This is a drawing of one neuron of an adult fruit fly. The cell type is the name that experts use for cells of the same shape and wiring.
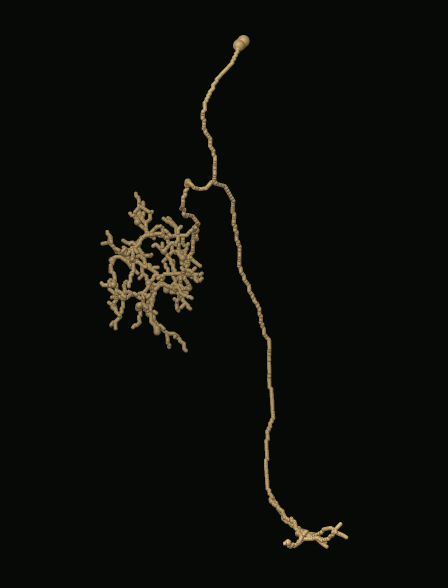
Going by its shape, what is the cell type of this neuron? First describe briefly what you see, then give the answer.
The cell body is at the top of the picture. Dozens of branch ends can be seen. This is a visual projection neuron. It is of cell type LoVP2.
